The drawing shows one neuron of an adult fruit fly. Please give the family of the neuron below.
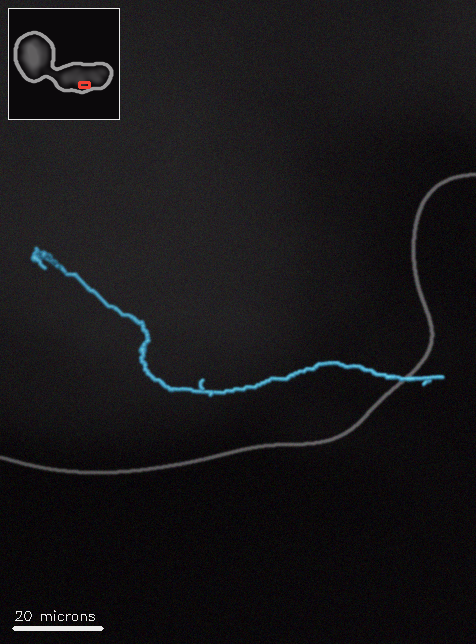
class mechanosensory tactile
